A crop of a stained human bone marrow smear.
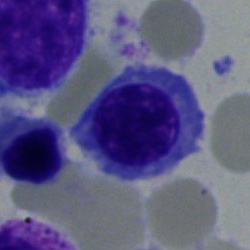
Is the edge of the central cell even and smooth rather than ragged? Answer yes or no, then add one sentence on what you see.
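No. The cell margin is uneven with small bumps, most marked on the right side.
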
